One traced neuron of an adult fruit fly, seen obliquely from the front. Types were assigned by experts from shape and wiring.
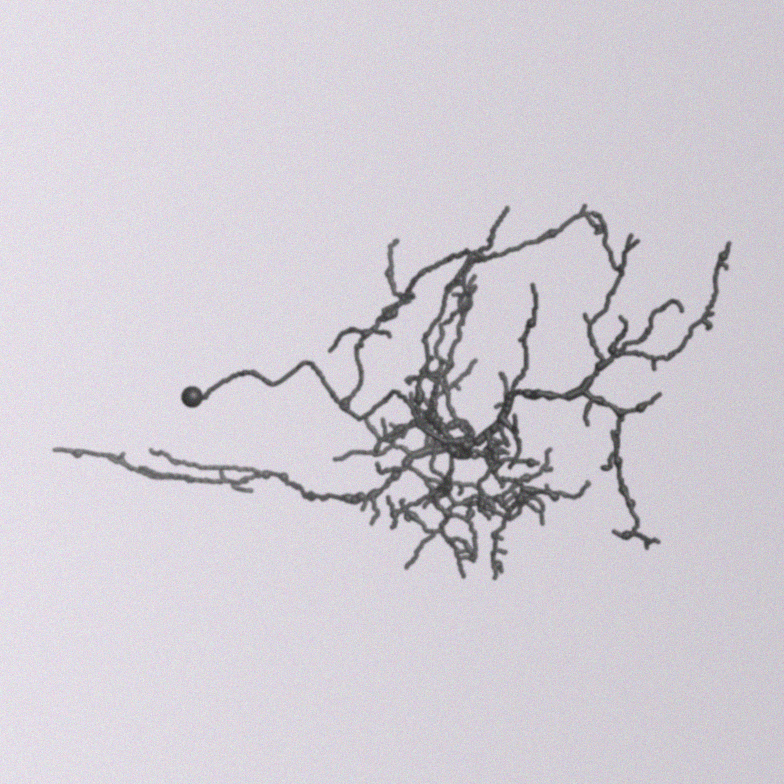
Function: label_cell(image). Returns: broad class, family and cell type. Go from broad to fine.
nerve-cord intrinsic neuron; hemilineage 16B; IN16B080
